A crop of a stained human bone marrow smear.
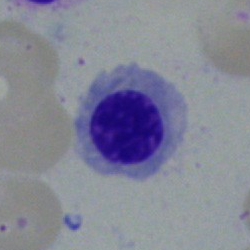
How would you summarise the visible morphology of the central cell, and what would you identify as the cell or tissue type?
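Dense, dark purple chromatin is broken by a few small paler patches. No nucleolus is visible in the nucleus. The cytoplasm is pale blue, with no granules seen. The cell is an erythroblast.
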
